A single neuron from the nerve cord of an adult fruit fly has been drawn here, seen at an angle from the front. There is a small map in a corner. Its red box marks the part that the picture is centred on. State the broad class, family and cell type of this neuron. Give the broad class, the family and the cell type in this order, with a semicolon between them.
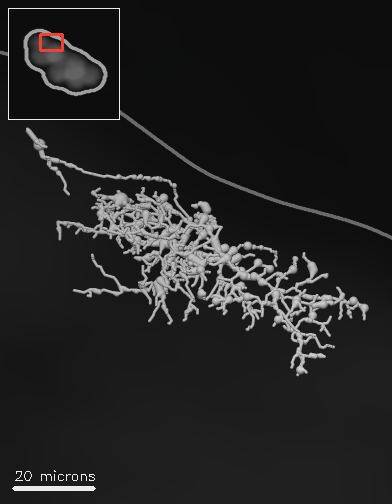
nerve-cord intrinsic neuron; hemilineage 19A; IN19A099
